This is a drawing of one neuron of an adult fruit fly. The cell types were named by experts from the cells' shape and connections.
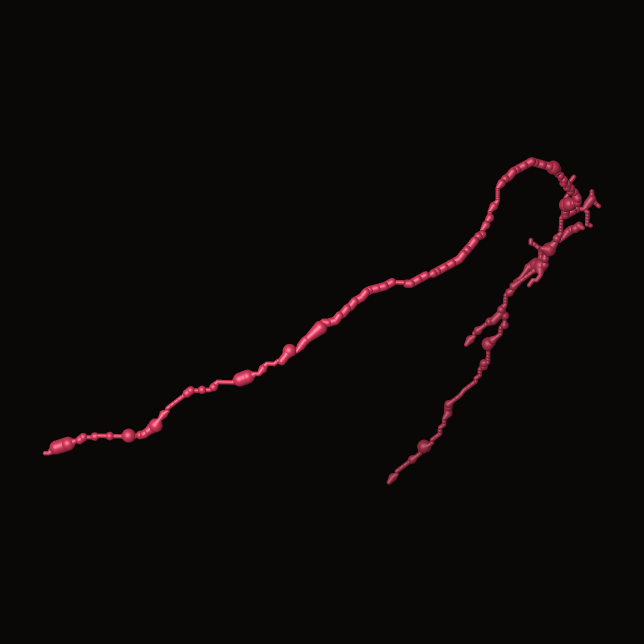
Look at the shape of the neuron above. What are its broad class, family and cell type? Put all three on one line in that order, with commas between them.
sensory neuron entering the nerve cord, class mechanosensory tactile, SNta20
